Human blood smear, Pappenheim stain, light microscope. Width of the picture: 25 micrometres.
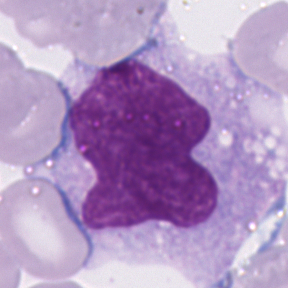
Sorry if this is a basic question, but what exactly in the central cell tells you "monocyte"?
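Looking for what suits a monocyte, I keep coming back to the vacuoles: many small clear ones sit in the cytoplasm, most of them toward the right.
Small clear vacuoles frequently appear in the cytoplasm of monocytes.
Apart from those, I notice the nucleus lying toward the left side of the cell. The cytoplasm is plentiful and a pale greyish lilac. Through it runs a fine, faint pinkish dust of granules.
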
